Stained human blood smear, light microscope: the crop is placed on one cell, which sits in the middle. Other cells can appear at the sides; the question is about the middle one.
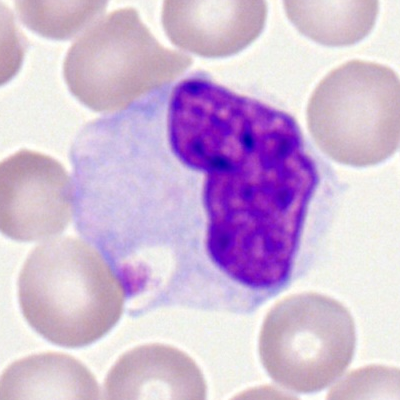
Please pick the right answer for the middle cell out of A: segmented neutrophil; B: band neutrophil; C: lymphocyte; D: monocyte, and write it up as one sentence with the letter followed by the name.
Here the central cell is a monocyte, and option D is correct.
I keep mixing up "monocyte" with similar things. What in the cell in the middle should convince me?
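So, in this monocyte the nucleus sits toward the right side, irregular and folded, with notches along its left border.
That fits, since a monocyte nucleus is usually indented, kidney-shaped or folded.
Near the lower left edge there is a clear vacuole.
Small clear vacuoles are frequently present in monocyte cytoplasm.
This one holds a small clump of pink-purple material, and the cytoplasm around it is a pale greyish lilac-blue.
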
